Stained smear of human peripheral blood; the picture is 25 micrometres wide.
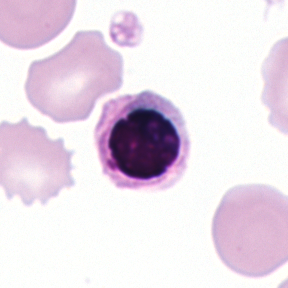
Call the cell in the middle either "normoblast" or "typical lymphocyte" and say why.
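It's a normoblast, not a typical lymphocyte. The cytoplasm settles most of it: a narrow pale pinkish-lilac rim running all the way round the nucleus.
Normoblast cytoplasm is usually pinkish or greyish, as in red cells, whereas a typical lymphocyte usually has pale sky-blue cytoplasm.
The nucleus points the same way: it is round in outline, about 6 micrometres across, with dense dark purple chromatin and only a few small paler patches.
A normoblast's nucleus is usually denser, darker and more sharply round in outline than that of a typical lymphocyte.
Otherwise, the cell outline is roughly round with a slightly ragged edge, and the nucleus fills about 60% of the cell's area.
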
